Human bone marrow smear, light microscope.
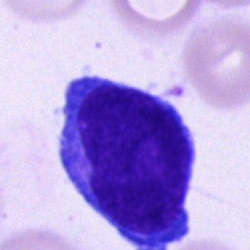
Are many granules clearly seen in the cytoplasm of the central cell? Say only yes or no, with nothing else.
No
